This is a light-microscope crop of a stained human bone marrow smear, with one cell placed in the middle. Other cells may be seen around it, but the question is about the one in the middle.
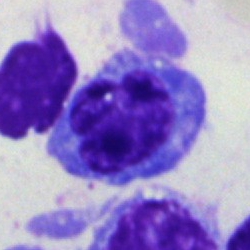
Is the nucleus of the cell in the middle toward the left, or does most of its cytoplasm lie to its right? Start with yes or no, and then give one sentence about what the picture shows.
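Yes. The rim of cytoplasm is wider on the right side of the cell than on the left.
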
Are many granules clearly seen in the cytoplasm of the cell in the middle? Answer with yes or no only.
No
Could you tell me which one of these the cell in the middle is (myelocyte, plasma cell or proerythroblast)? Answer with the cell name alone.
plasma cell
